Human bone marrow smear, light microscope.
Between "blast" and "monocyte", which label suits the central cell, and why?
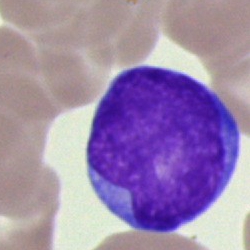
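This is a blast. Deciding check: the nucleus fills almost the whole cell, leaving a thin cytoplasmic rim, widest at lower left.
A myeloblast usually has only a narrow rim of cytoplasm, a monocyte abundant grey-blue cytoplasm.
Also seen: a shallow nuclear notch at lower left, where the cytoplasm sits, and finely stippled purple chromatin with small paler spots.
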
